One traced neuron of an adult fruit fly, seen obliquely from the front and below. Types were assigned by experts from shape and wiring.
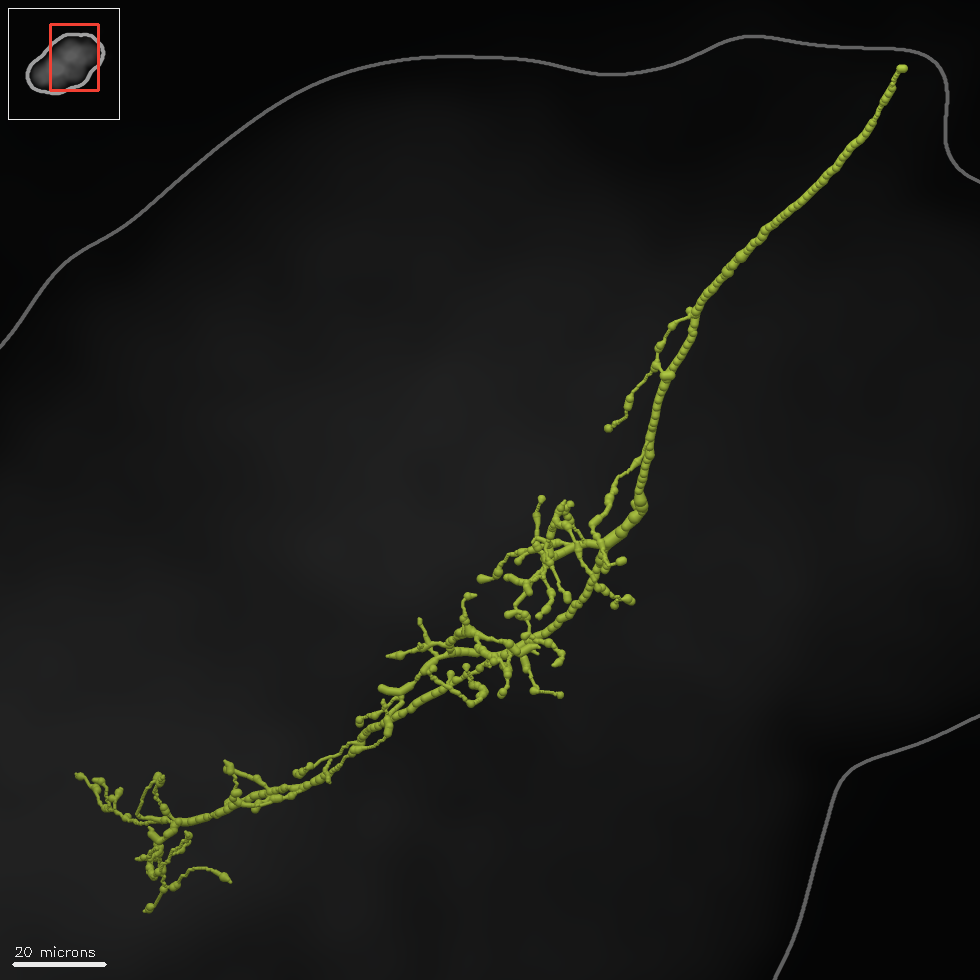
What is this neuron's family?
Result: DNp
